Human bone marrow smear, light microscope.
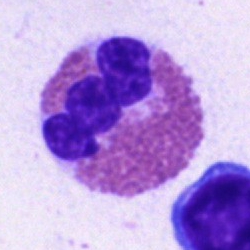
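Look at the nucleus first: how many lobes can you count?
Three, and they are connected to one another.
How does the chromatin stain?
Dark purple, and it is dense.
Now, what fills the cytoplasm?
Coarse orange-pink granules, packed closely together.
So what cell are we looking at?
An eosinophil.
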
